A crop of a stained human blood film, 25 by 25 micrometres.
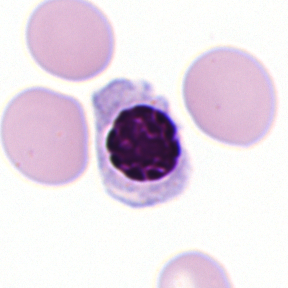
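Normoblast in a stained smear of human peripheral blood, its nucleus round in outline and about 7 micrometres across. The chromatin is dense and clumped, and I notice paler streaks running between the clumps. Its cytoplasm is a pale greyish blue, widest above and below the nucleus. A few fine reddish granules are scattered through it.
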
